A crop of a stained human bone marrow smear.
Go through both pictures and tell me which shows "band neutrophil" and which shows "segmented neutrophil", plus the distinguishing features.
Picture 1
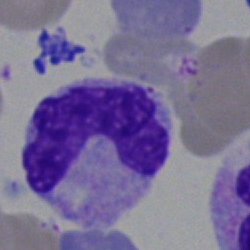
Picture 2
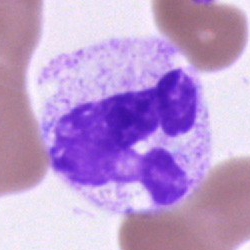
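Checking identity first: the band neutrophil is in picture 1 and the segmented neutrophil is in picture 2. Outline: both cells are round and smooth, though the first is only roughly round. Nucleus shape: in picture 1 the nucleus is deeply indented into a horseshoe whose notch opens downward, and pale lilac-grey cytoplasm fills that notch.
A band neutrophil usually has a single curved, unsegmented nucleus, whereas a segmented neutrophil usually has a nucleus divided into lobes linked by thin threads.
Chromatin: both cells have dark purple, clumped chromatin, coarse in picture 1 and dense in picture 2.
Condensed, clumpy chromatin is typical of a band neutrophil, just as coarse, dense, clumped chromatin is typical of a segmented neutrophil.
Remaining points: neither nucleus shows nucleoli, the cytoplasm in picture 2 has no vacuoles, red cells lie at the edges of picture 2 around the cell, and a small clump of platelets sits above and to the left of the cell in picture 1.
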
